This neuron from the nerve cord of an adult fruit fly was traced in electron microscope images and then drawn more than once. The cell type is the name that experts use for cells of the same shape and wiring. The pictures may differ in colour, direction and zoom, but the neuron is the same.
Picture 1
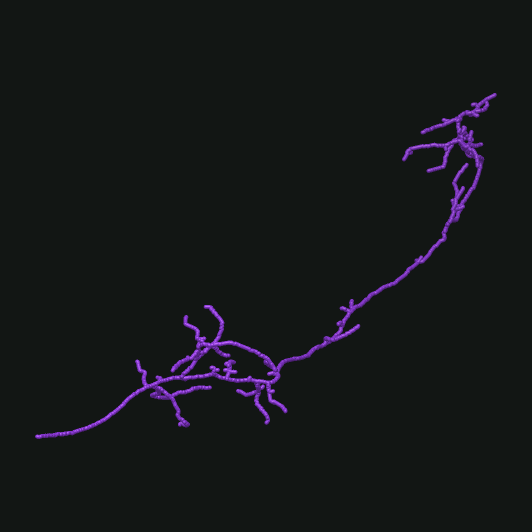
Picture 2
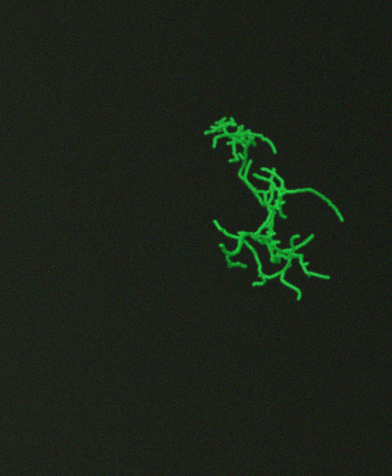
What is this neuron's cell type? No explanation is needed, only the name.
DNde005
